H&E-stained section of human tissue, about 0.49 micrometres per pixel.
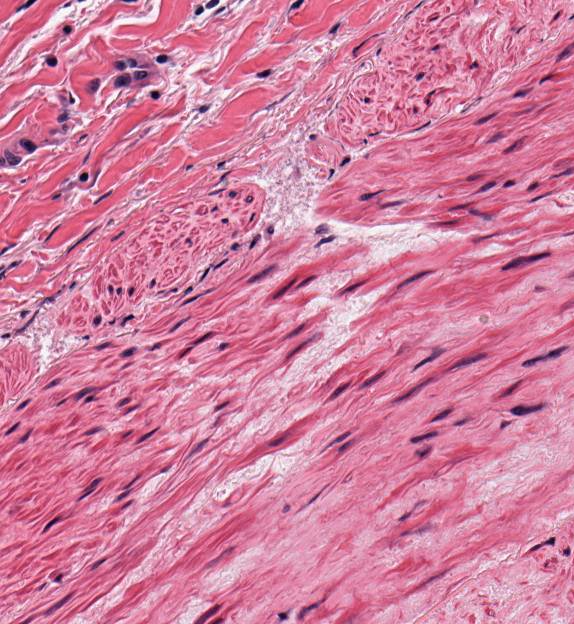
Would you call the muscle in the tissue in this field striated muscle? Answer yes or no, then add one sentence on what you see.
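No. The spindle cells in the lower field are smooth muscle cells with pink cytoplasm.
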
